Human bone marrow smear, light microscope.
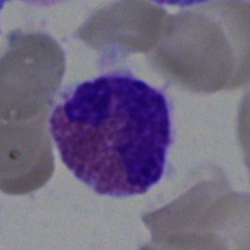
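Eosinophil: the middle cell in a stained human bone marrow smear. The outline is roughly round. The dark purple nucleus lies toward the upper and right part of the cell, while most of the visible cytoplasm occupies the lower left part. No clear vacuoles are present in the cytoplasm.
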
